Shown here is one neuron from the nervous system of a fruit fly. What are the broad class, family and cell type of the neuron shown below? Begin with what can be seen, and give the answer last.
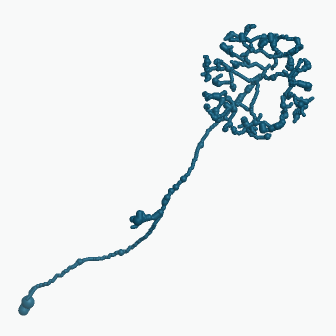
Its cell body lies at the lower left of the picture. Dozens of branch ends can be seen. It is a central-brain intrinsic neuron. Its family is hemilineage EBa1. It is of cell type ER3d_c.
